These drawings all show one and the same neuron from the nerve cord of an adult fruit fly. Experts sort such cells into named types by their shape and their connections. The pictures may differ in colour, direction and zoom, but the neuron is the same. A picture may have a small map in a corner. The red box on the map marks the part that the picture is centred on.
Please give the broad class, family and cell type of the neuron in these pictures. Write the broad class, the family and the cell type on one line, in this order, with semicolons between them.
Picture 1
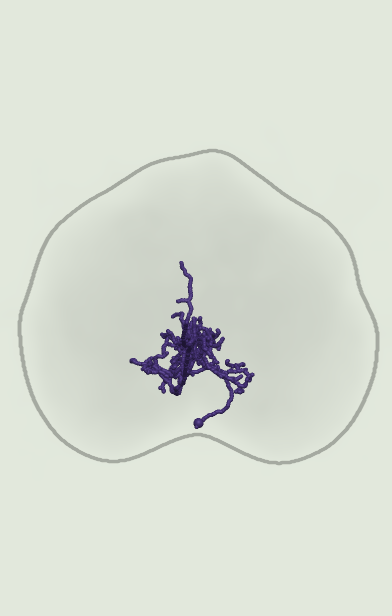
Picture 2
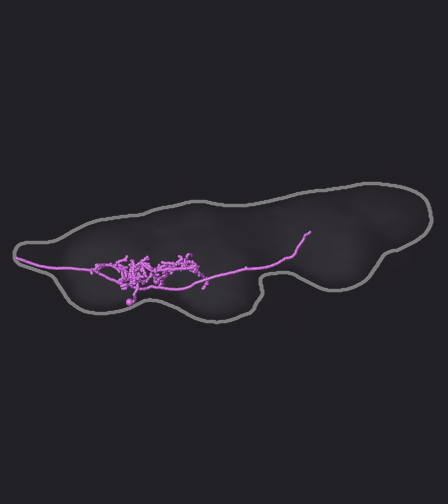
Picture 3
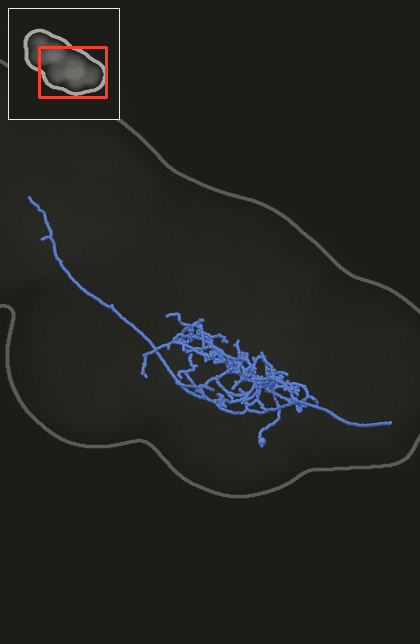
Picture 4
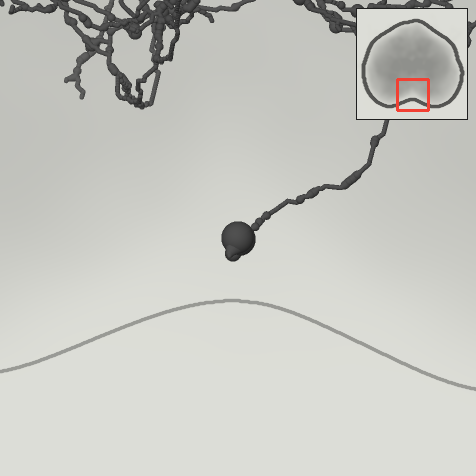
ascending neuron; hemilineage 05B; AN05B078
